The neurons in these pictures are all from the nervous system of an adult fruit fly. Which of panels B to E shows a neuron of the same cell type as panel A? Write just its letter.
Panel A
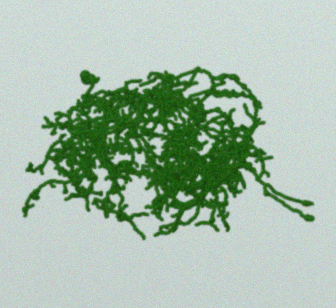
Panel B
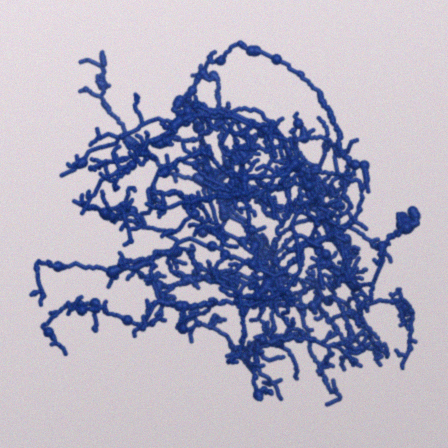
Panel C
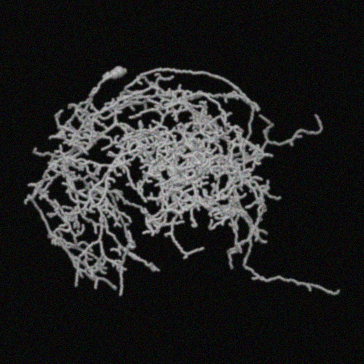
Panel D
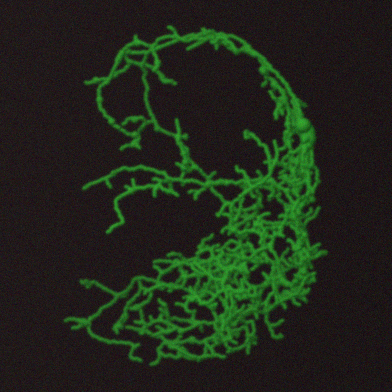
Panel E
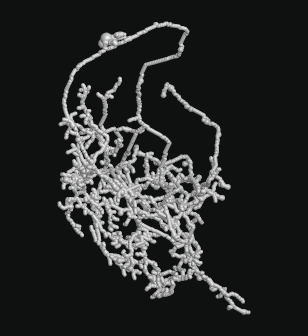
B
